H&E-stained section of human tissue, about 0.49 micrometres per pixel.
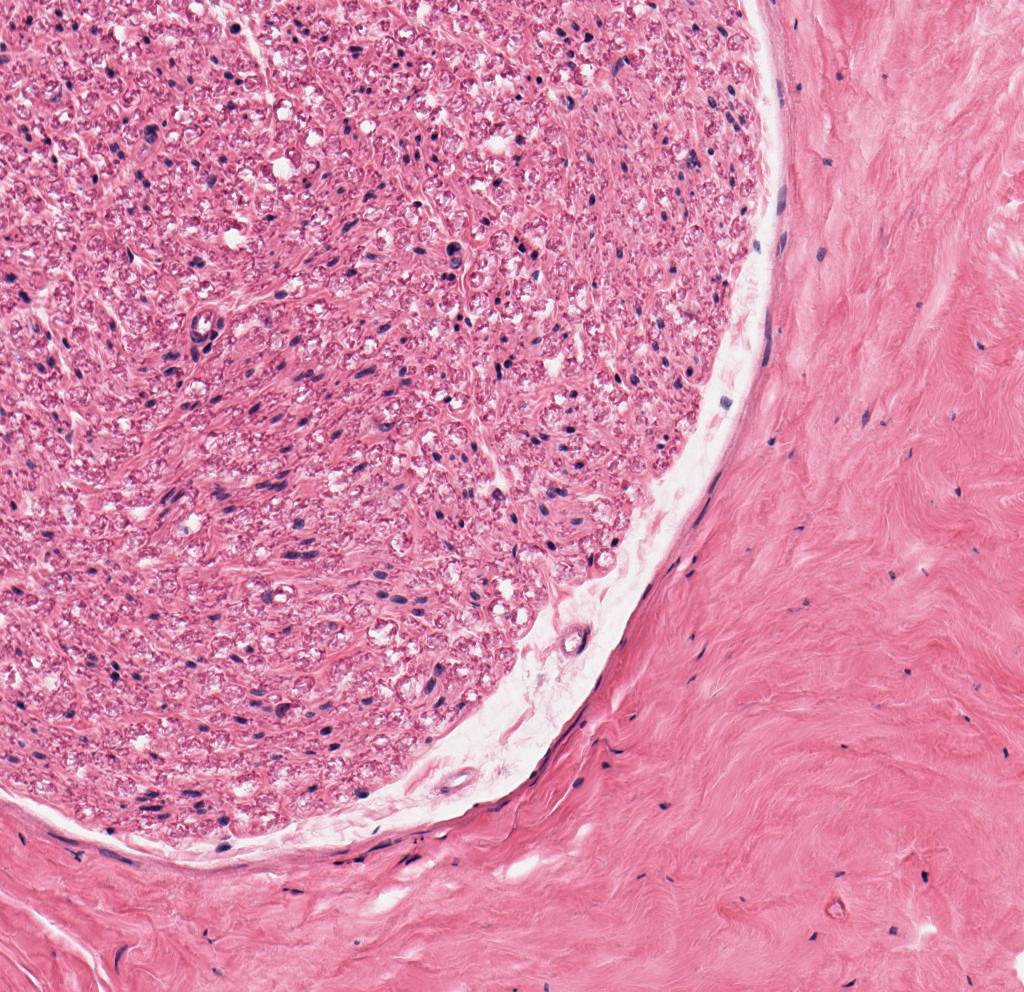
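Tibial nerve. A single large rounded bundle fills the upper left, bounded by a thin layer of flattened cells with thin, dark nuclei. Small dark elongated nuclei lie fairly evenly among its round profiles. Right of and below it lies dense, deeply pink collagen with sparse spindle-shaped nuclei.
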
